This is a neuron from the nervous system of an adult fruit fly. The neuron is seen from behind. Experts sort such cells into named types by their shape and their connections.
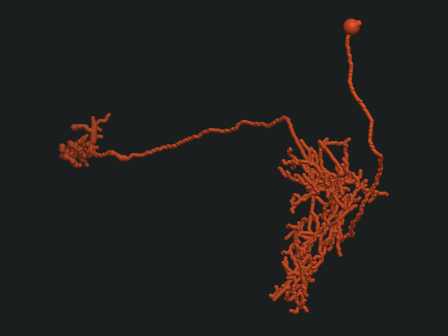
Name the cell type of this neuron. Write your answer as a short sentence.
The cell type is FR1.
